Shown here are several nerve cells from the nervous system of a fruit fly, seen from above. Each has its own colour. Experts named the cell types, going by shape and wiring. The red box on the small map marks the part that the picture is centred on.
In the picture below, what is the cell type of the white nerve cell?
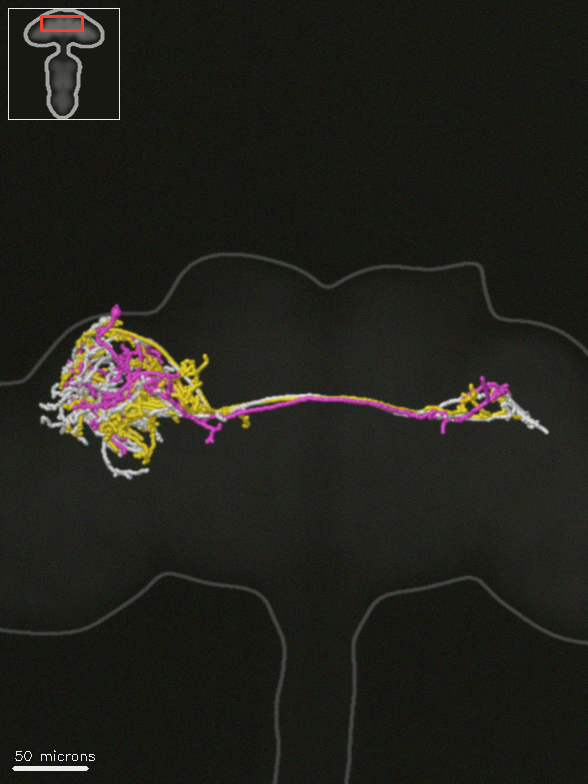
AVLP748m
